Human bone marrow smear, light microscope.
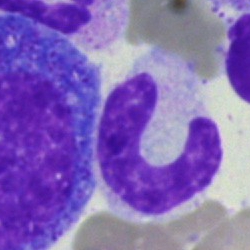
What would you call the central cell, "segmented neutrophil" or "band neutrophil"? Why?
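It's a band neutrophil, not a segmented neutrophil. What decides it is the nucleus, bent into a horseshoe shape with its opening facing upward.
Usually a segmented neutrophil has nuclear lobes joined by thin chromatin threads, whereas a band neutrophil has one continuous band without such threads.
Otherwise the chromatin is dark purple and coarsely clumped, fine, faint pinkish-violet granules sit in the cytoplasm, and the outline is roughly round and faintly marked.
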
